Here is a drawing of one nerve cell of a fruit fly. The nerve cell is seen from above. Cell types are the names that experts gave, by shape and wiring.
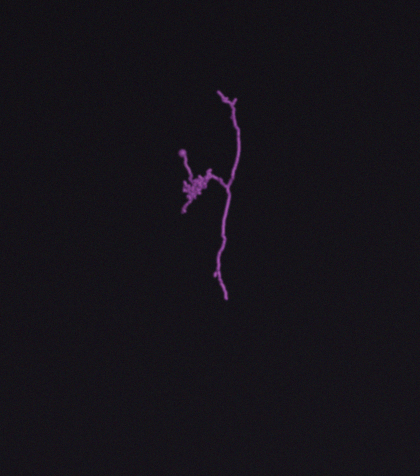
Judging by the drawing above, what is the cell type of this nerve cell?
IN10B042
